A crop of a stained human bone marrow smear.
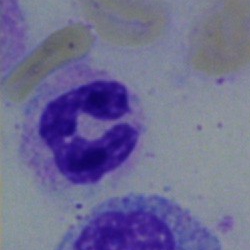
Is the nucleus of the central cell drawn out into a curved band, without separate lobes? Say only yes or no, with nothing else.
Yes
